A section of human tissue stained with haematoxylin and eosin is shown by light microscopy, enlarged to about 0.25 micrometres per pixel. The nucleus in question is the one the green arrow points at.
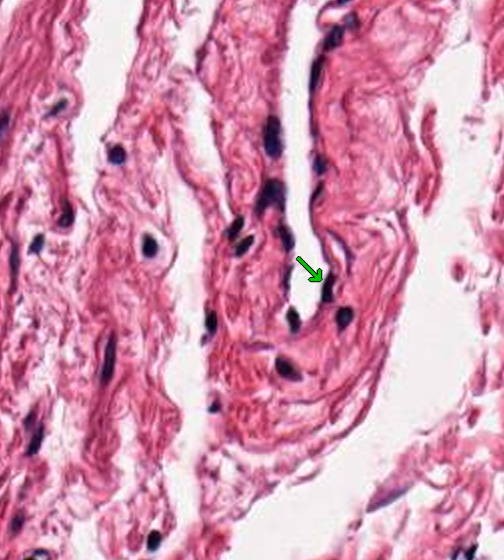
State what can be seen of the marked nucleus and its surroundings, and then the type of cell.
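The nucleus stains dark and fairly evenly, with no internal detail visible at this scale. No separate cytoplasm can be made out around the nucleus; it blends into the pink, wavy fibres of the surrounding wall. This is an endothelial cell.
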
